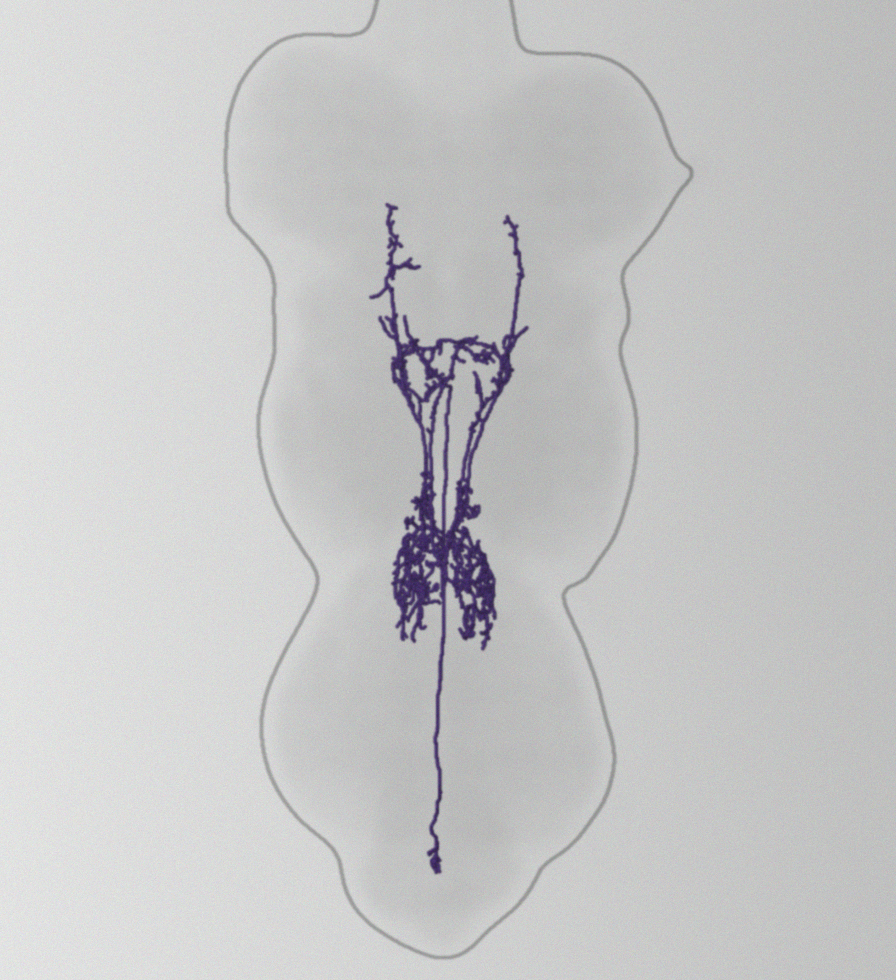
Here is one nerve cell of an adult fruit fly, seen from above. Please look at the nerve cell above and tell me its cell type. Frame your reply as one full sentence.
This nerve cell is recognized as the cell type IN00A007.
